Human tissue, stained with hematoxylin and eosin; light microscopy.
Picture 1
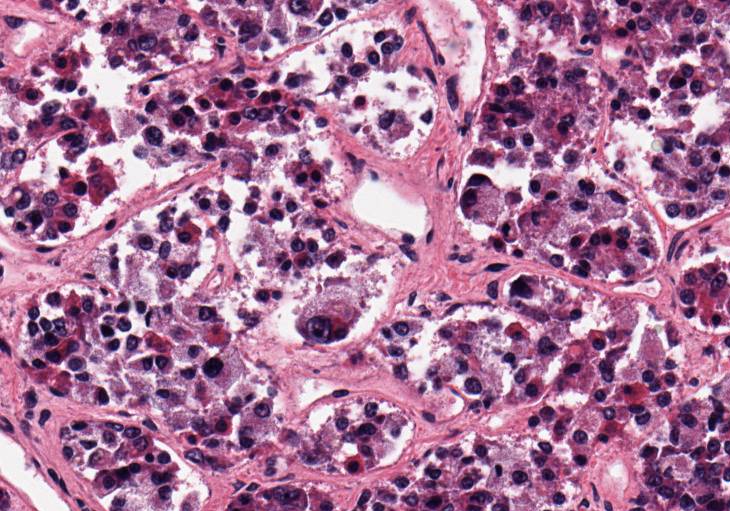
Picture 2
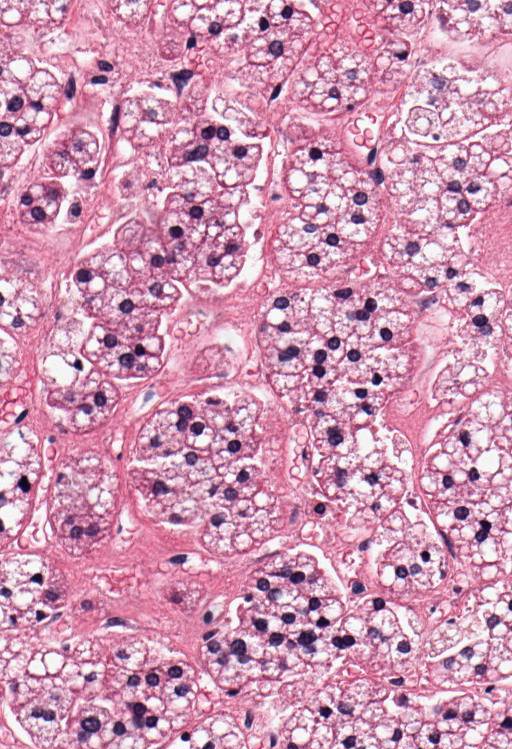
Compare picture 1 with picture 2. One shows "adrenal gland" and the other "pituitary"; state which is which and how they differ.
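Picture 1 is the pituitary, and picture 2 is the adrenal gland. Both show cells in rounded nests across the whole field, with thin septa, fibrous in picture 1 and pink in picture 2. Now compare the cytoplasm: granular, from pale grey-violet to deep red, in the pituitary; abundant, pale and foamy with many small clear round vacuoles in the adrenal gland. Nuclei are mostly small, round and dark in both, and fairly uniform from nest to nest in picture 2. Near the centre of picture 1, though, one much larger cell has an enlarged dark nucleus.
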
